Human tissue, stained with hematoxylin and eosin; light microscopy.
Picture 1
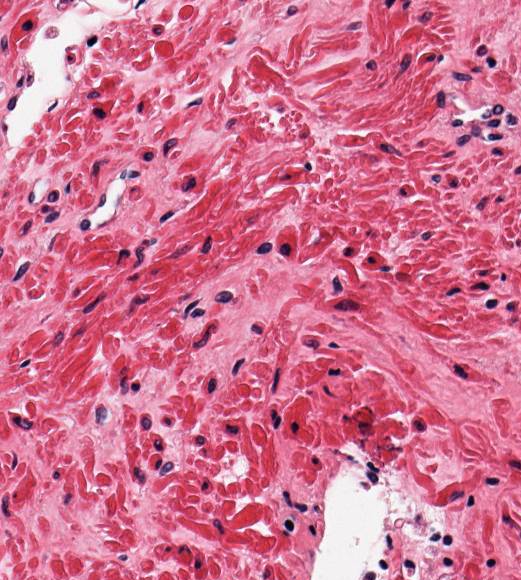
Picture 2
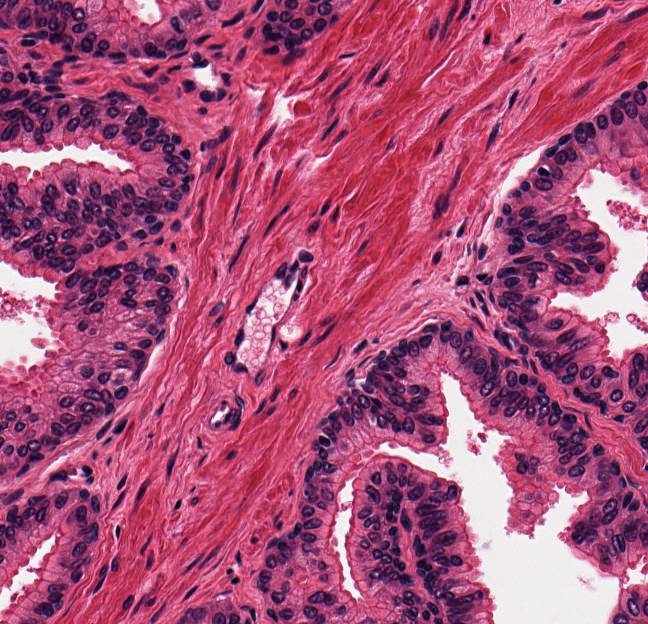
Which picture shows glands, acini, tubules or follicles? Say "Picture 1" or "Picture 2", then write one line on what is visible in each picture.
Picture 2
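What picture 1 shows: No epithelium or glands are present anywhere in the field.
What picture 2 shows: A broad band of stroma runs diagonally from the upper right to the lower left, with glands on either side of it.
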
